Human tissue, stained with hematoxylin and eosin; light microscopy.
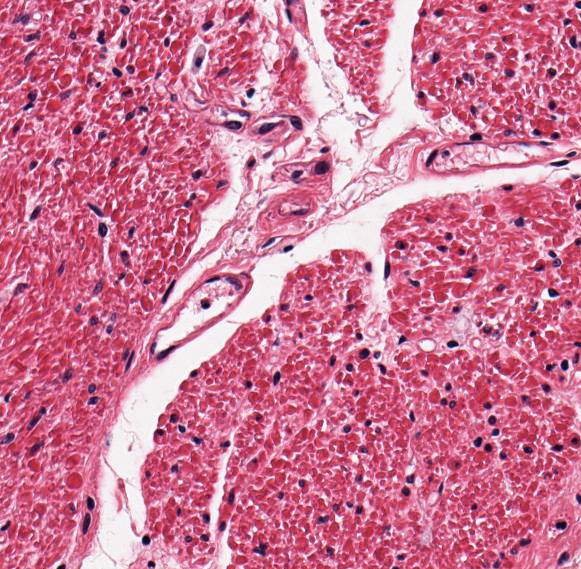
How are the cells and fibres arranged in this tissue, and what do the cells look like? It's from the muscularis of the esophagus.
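First, a pale connective tissue septum, running diagonally from upper right to lower left, separates bundles of muscle. Second, in the lower half the smooth muscle cells are cut in cross section as small, closely packed, round eosinophilic profiles. Third, in the upper left bundle the cells are cut more obliquely, and several nuclei look elongated rather than round. Fourth, several small, thin-walled blood vessels lie within the septum, upper centre.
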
